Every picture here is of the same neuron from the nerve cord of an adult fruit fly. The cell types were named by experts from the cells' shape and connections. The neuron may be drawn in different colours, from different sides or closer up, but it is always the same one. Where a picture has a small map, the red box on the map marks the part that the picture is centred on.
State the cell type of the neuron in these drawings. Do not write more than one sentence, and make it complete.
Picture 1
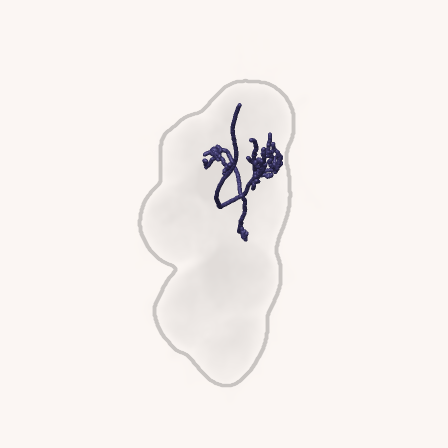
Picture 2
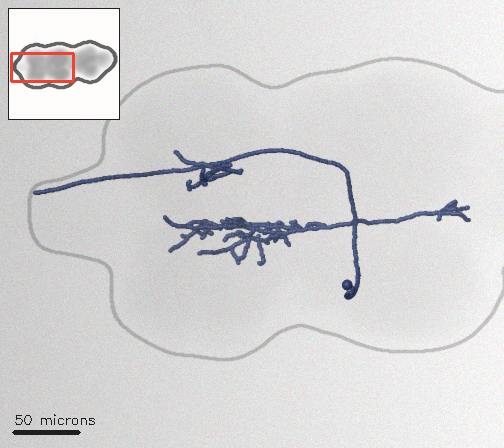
The neuron is a member of cell type AN07B057.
